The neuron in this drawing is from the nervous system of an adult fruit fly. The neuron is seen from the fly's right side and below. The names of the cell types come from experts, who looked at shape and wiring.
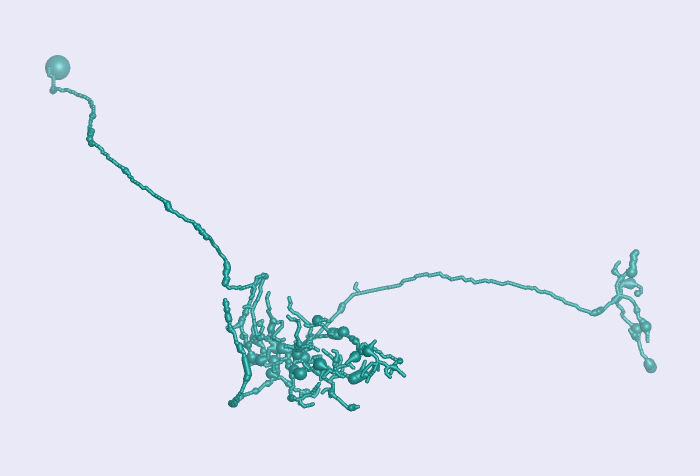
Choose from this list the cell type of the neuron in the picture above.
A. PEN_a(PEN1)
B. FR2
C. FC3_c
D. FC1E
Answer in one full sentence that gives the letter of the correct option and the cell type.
Option D holds the cell type of the neuron, FC1E.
